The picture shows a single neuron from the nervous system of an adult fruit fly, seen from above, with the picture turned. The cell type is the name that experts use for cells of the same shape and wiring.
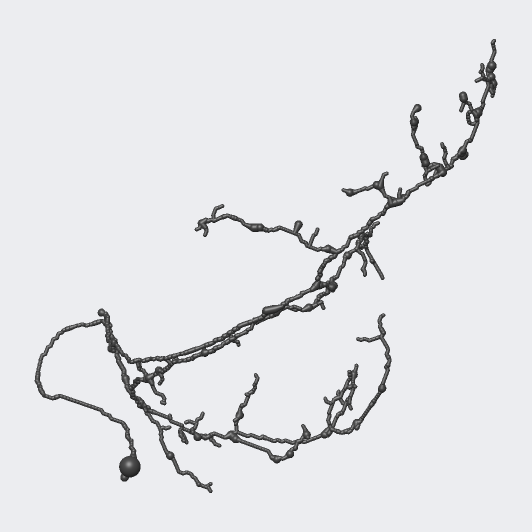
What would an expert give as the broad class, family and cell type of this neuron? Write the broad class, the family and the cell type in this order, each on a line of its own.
central-brain intrinsic neuron
hemilineage LHl1
LHAV4d1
